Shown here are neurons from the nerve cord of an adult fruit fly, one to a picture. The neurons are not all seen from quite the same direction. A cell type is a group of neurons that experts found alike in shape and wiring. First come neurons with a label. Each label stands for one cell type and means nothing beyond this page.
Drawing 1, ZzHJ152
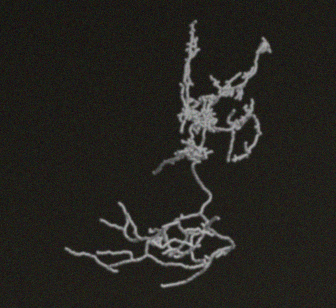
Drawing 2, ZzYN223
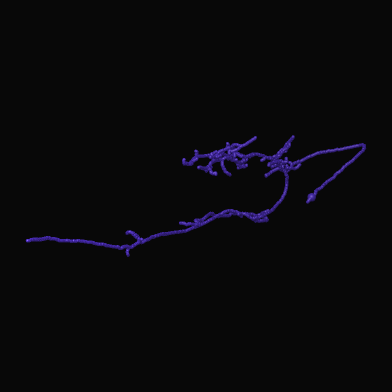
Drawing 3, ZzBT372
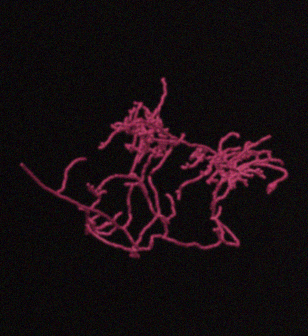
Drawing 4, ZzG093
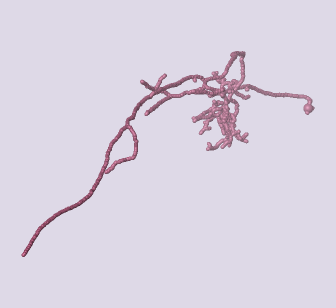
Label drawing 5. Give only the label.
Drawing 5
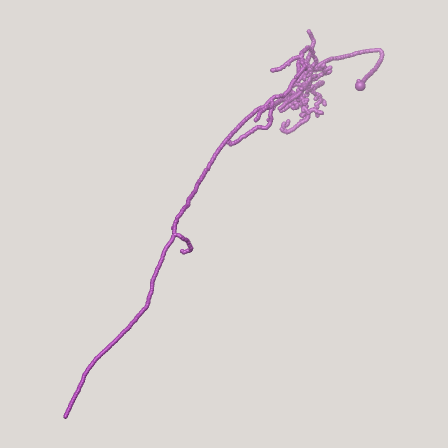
ZzG093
